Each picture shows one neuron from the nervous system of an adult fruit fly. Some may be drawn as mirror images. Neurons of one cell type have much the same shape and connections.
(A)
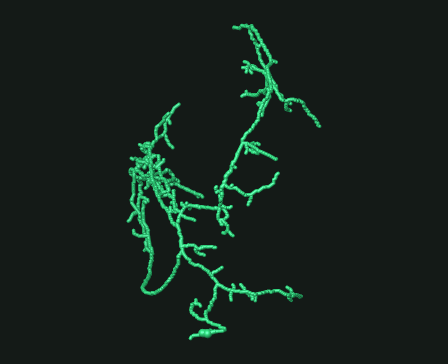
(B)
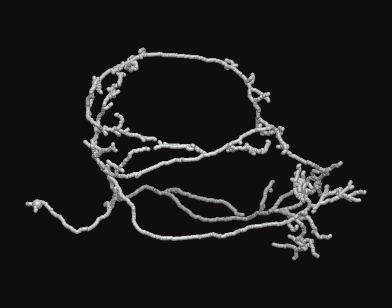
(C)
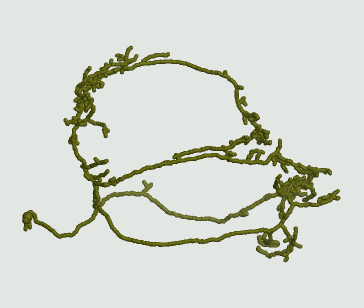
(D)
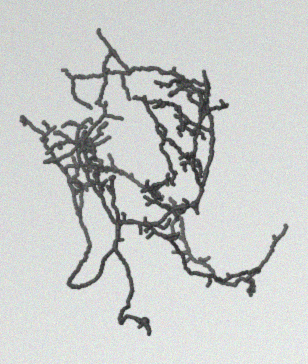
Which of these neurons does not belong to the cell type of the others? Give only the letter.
A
